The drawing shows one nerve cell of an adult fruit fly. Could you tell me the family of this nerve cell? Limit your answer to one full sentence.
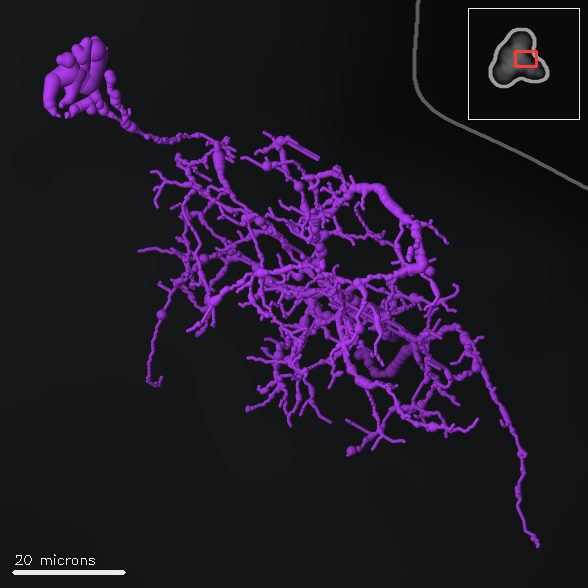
Family hemilineage 15B is where this nerve cell is grouped.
